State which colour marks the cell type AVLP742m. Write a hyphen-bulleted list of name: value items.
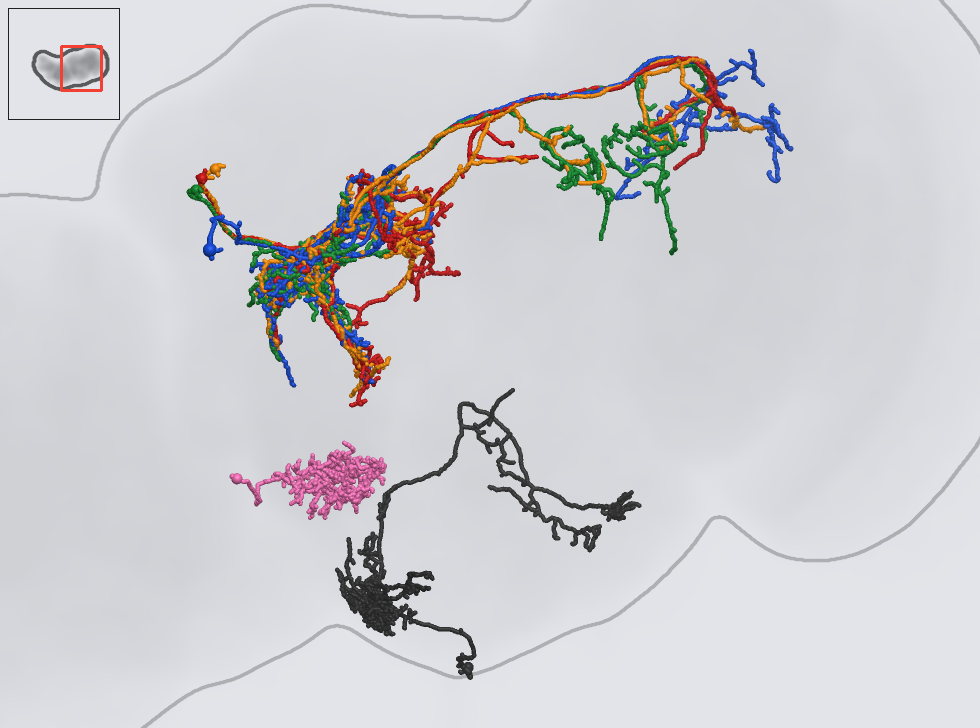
- colour: green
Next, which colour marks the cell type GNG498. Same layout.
- colour: black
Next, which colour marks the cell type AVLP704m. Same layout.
- colour: red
